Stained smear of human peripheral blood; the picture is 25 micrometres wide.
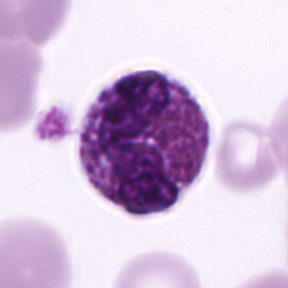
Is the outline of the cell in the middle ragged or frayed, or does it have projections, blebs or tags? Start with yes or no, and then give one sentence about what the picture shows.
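No. The outline of the cell is round and smooth.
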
